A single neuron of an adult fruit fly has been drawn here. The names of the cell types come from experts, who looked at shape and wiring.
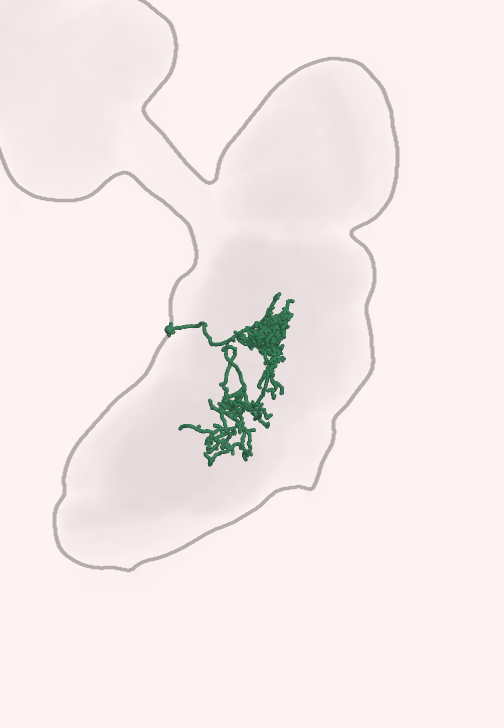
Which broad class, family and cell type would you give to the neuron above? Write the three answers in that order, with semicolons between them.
central-brain intrinsic neuron; hemilineage DM4_dorsal; pC1_18b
